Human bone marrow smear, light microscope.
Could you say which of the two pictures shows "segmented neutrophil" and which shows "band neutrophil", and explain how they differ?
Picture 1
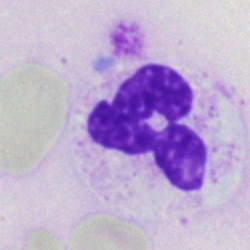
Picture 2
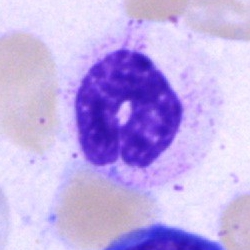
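Picture 1 shows a segmented neutrophil; picture 2 shows a band neutrophil.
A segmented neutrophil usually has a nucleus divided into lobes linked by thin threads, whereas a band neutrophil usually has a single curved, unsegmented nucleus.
The lobed nucleus in picture 1 agrees with the segmented neutrophil; it curves around a small clear central hole. In picture 2 the nucleus has a deep notch cutting in from the bottom edge, with a small pale hole in its centre.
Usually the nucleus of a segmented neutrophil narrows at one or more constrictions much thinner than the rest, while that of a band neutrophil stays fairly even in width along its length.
Both share dark purple, clumped chromatin: coarsely clumped in picture 1, with paler patches between the clumps in picture 2. Picture 1 has abundant pale pinkish-lilac cytoplasm with fine pink-lilac granules, and picture 2 has fine pink-purple granules scattered through its cytoplasm.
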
